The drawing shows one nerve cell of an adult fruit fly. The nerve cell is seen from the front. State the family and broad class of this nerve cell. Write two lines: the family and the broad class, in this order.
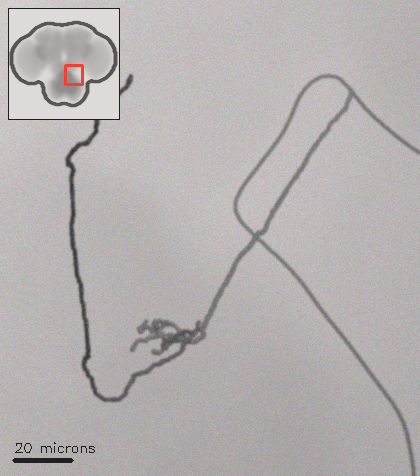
class mechanosensory proprioceptive
sensory neuron ascending to the brain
